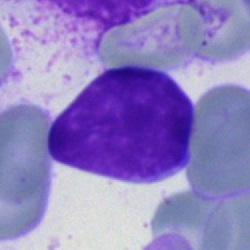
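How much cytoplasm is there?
Scant, at most a thin rim around the nucleus.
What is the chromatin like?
Finely textured, with small paler spots, not coarse dark clumps.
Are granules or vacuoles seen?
No, neither.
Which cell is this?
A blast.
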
